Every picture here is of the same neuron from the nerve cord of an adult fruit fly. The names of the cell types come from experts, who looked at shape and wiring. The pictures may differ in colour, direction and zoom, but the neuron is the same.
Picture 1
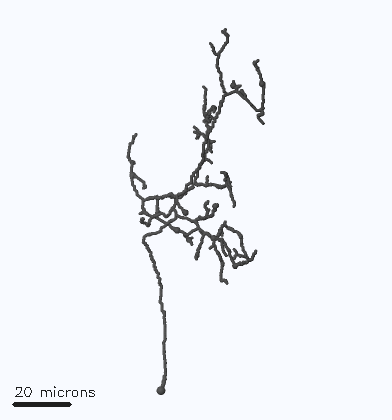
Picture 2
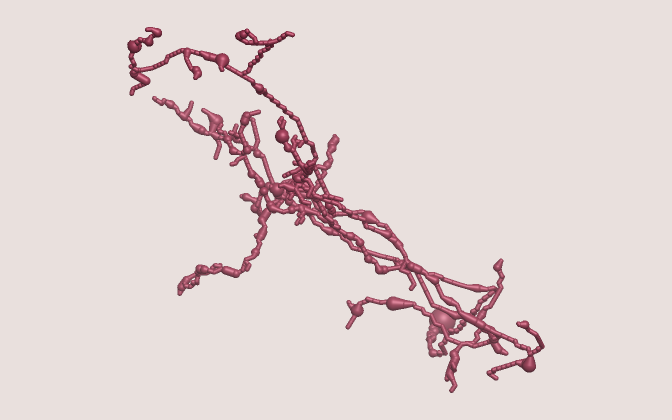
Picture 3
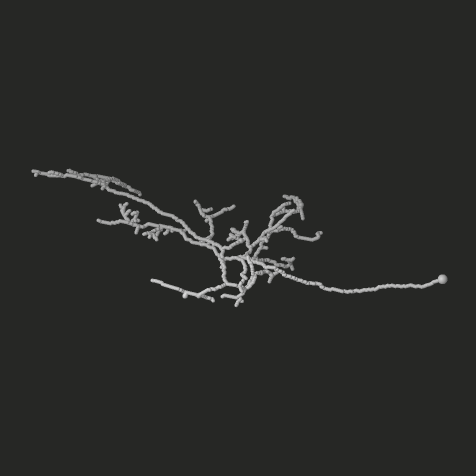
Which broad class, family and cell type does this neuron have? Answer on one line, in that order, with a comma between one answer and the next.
nerve-cord intrinsic neuron, hemilineage 01B, IN01B084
